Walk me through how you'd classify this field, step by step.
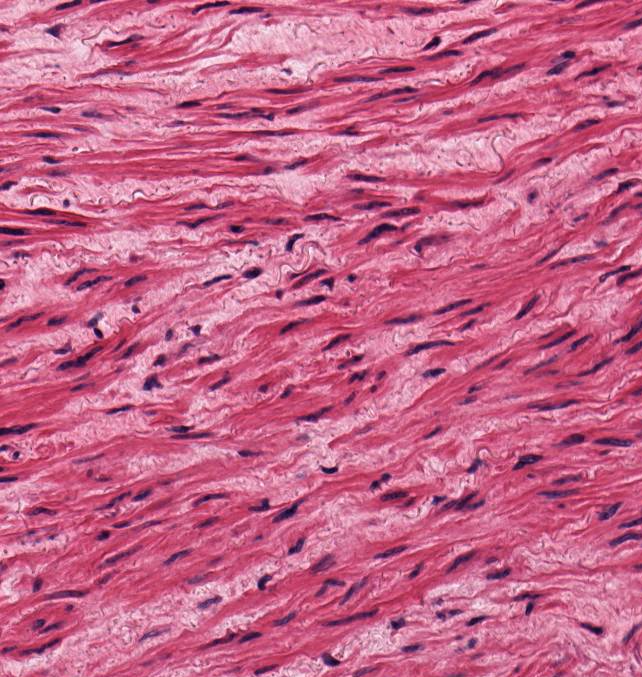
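Here the field is taken up by the tunica media of an artery. Bands of eosinophilic spindle cells with deep pink cytoplasm run parallel to one another across the whole field, and their nuclei are elongated and dark purple.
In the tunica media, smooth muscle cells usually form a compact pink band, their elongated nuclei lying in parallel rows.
Between the bands lies pale pink, loose, wavy fibrillar tissue.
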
